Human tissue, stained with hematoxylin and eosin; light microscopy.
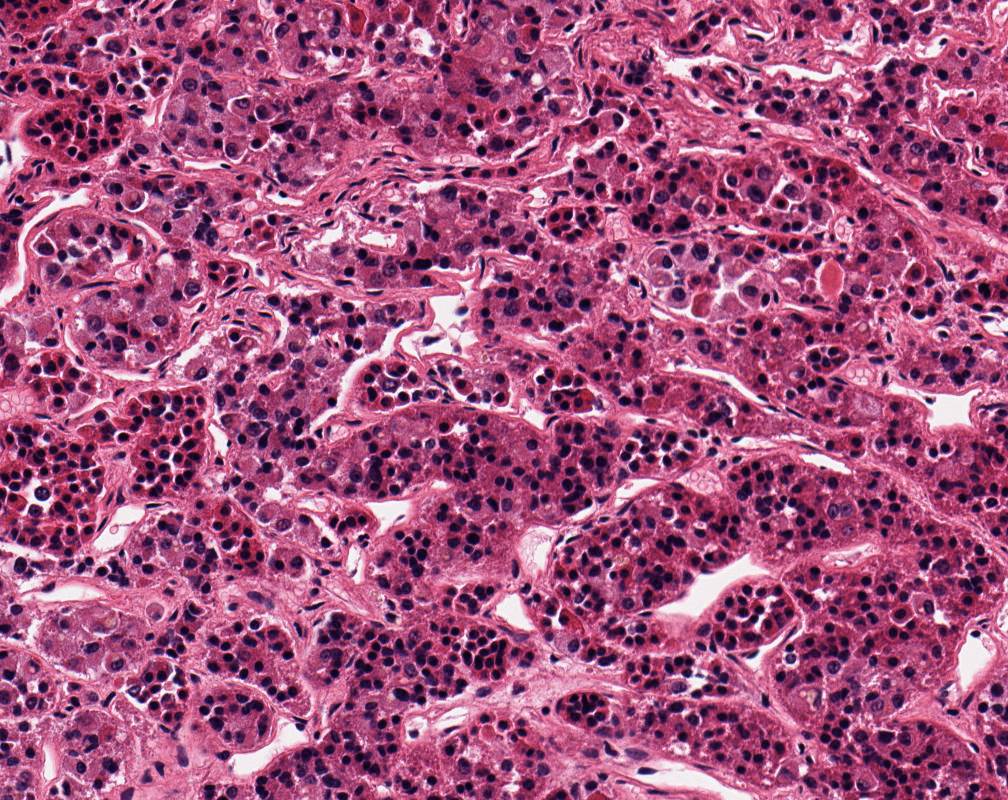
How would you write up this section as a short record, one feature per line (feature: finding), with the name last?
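Layout: nests and short cords across the whole field, thin fibrous septa between.
Many cells: small round dark nuclei crowded in clusters, deep red cytoplasm.
Larger cells mixed in: abundant pale pink-lilac granular cytoplasm, round nuclei, nucleoli visible.
Nuclei overall: mostly round, fairly uniform.
So, name: pituitary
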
